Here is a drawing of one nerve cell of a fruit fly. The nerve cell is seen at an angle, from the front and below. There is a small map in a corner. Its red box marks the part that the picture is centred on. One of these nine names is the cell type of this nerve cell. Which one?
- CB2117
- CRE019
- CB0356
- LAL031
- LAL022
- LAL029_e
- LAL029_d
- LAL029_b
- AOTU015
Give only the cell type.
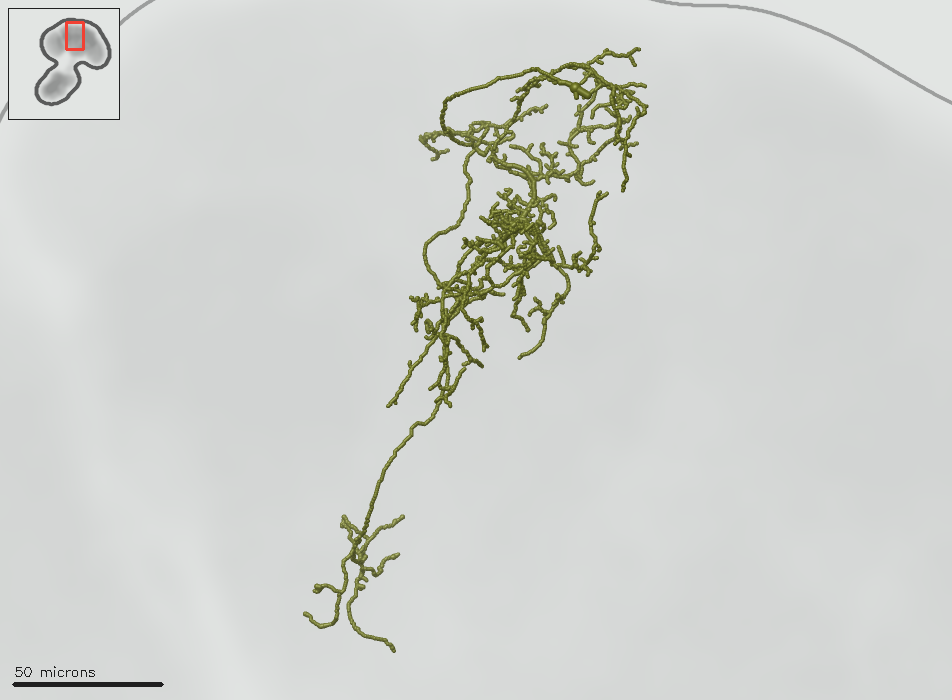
LAL022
